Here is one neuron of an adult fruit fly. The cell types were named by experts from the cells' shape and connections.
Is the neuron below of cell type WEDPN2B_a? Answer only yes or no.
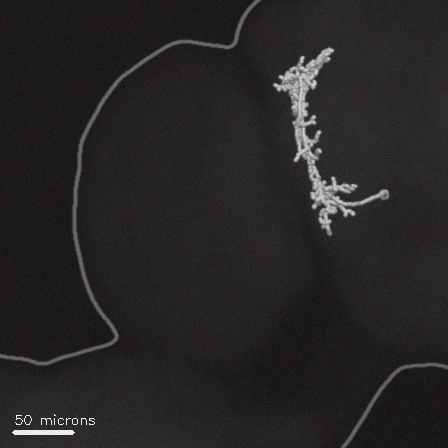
yes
